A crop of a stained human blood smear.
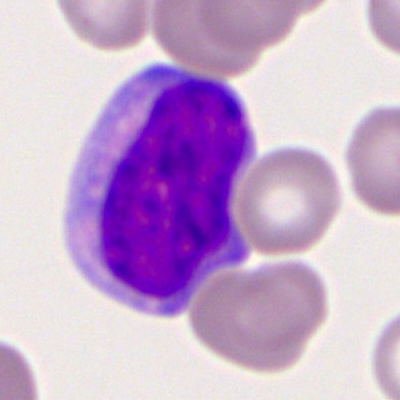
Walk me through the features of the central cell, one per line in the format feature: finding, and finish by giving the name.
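Outline: oval and smooth
Surface: no projections
Chromatin: dark purple, clumped, paler patches between clumps
Cytoplasm: no coarse granules
Name: myeloblast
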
